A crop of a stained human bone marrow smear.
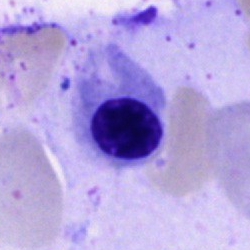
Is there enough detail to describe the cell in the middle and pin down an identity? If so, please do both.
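Start with the shape: the outline is irregular and narrows toward the top. Now look at the nucleus: the chromatin is dense and very dark purple, and there are no nucleoli to be seen. Notice that most of the cytoplasm sits above the nucleus. This cell is an erythroblast.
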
